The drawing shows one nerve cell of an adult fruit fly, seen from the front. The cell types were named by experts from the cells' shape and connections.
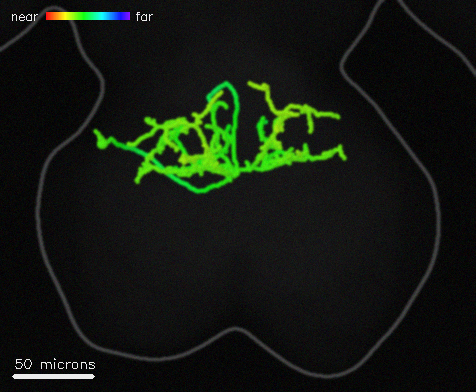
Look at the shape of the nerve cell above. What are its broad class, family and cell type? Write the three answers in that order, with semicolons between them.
nerve-cord intrinsic neuron; hemilineage 11A; IN11A028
